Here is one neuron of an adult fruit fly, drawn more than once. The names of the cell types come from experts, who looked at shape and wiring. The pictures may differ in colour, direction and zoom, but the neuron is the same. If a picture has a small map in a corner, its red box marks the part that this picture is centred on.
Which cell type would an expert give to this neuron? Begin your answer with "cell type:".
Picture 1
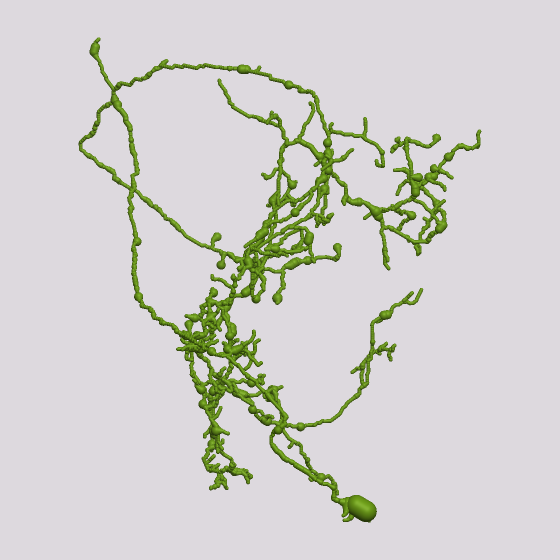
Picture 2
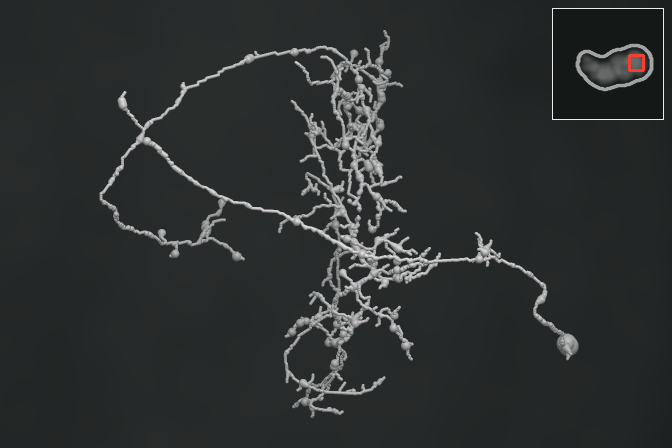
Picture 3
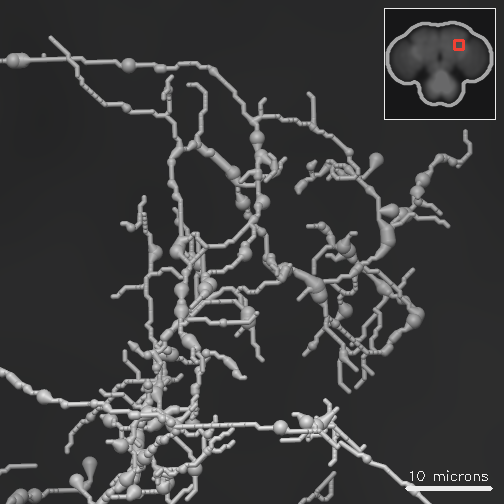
cell type: CB3269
